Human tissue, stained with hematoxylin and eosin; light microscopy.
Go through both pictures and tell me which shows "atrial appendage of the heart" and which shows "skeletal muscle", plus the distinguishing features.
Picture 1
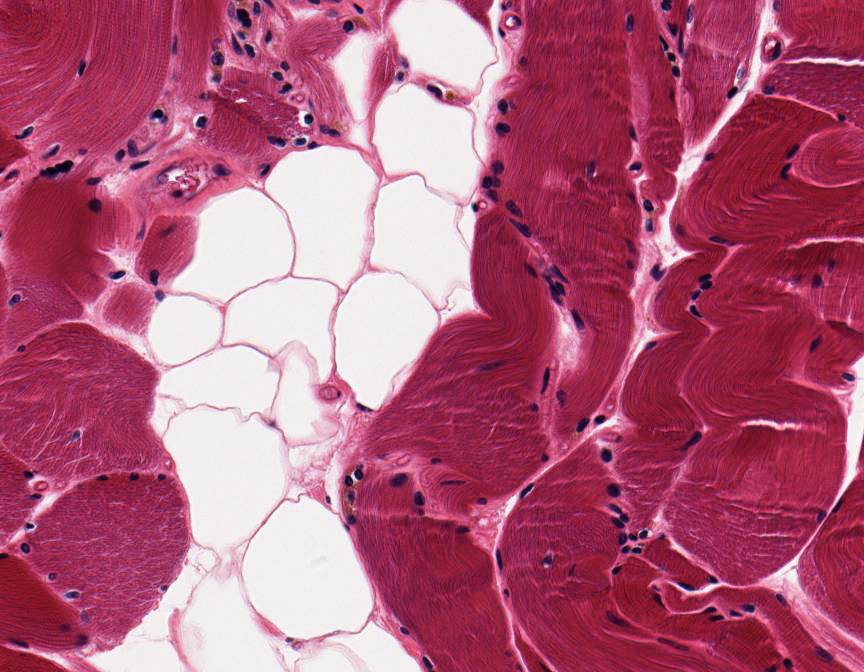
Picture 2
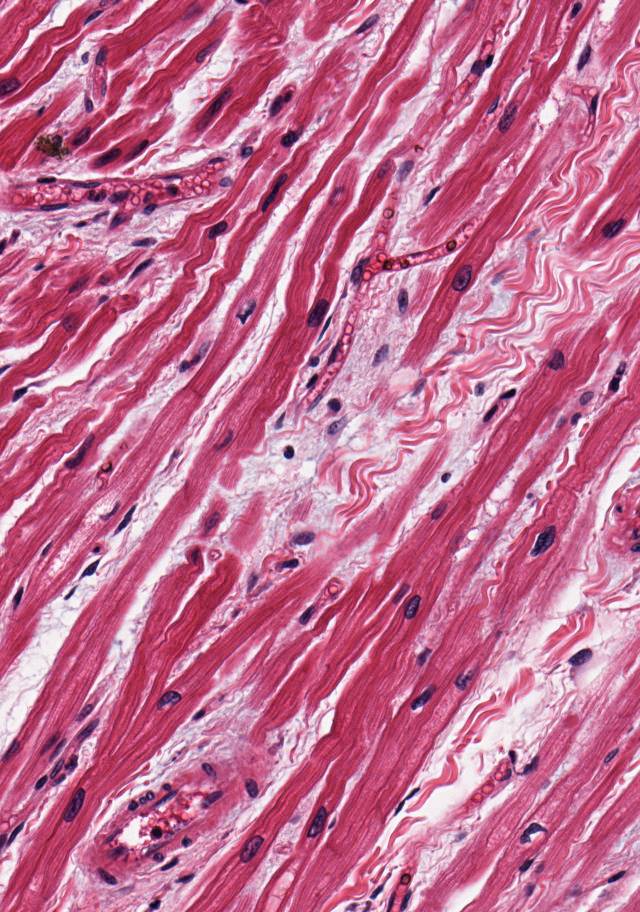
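You've got skeletal muscle on the first and the atrial appendage of the heart on the second. In the skeletal muscle, many left-side fibres are cut across into rounded to polygonal profiles; lengthwise ones on the right follow a wavy, curving course. Its nuclei are dark, flattened and at the fibre edges. The atrial appendage fibres are long, branching cells with deep pink eosinophilic cytoplasm and a single oval nucleus in the centre of each. Capillaries packed with red blood cells run alongside them at the upper left and upper centre.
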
